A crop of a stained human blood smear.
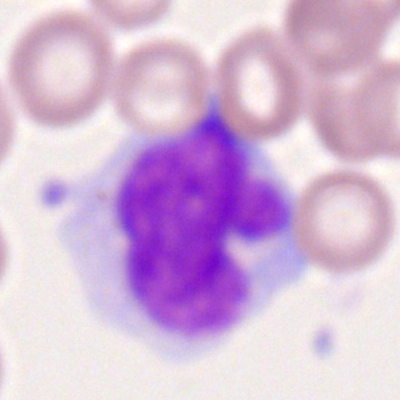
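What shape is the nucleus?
It's folded into lobes, with a smaller lobe bulging out to the right.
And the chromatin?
Finely mottled rather than in coarse dark clumps.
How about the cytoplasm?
Abundant and pale grey-blue, with its widest band on the left side of the nucleus.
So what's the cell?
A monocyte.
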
